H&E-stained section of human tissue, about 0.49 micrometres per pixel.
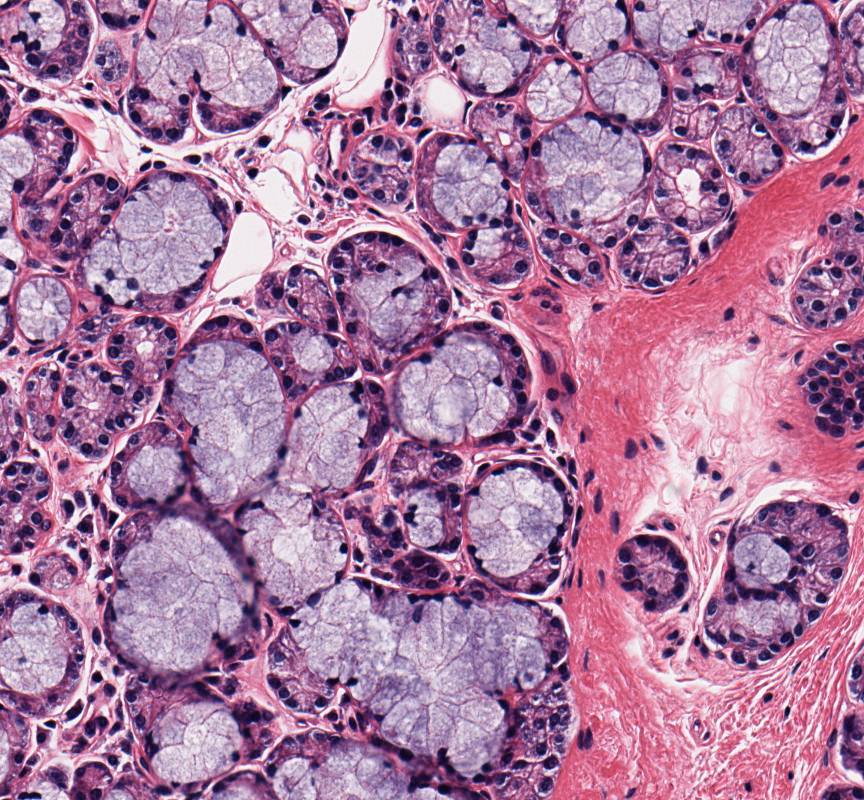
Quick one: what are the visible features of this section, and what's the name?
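Left and centre: closely packed glandular acini; a broad dense pink connective band runs down the right. Mucous cells dominate: pale grey-blue foamy cytoplasm, dark nuclei flattened basally. Smaller serous clusters have darker purple granular cytoplasm and round nuclei. This is minor salivary gland.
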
